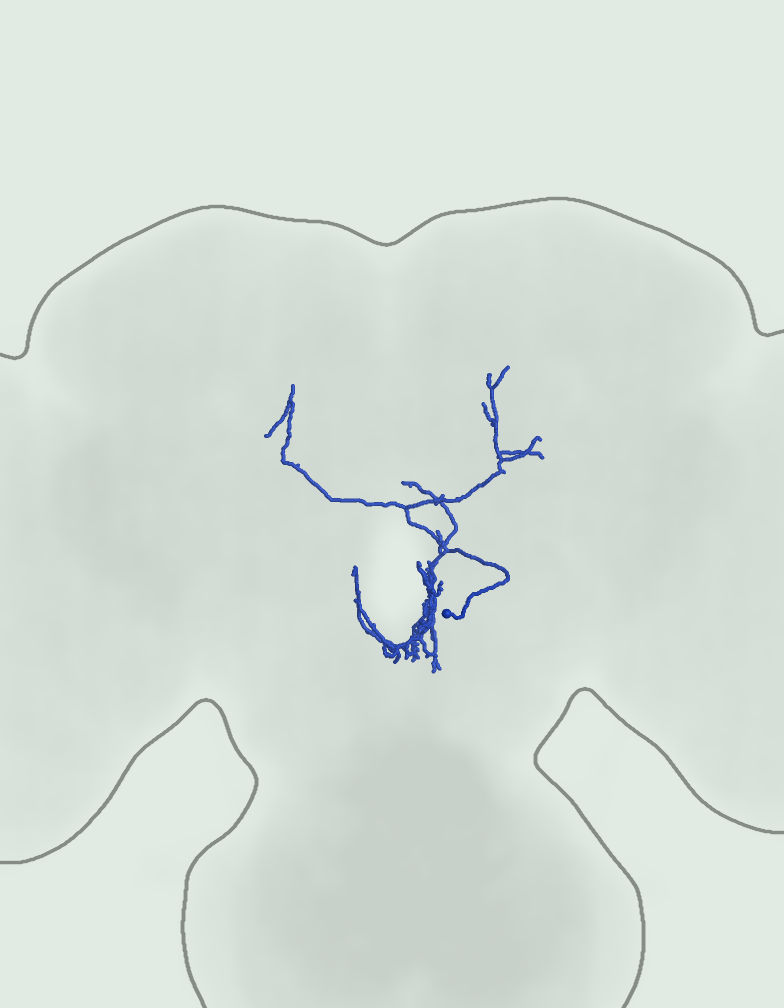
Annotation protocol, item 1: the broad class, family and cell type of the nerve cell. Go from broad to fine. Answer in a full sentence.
A central-brain intrinsic neuron of hemilineage PSa1, type PS097.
